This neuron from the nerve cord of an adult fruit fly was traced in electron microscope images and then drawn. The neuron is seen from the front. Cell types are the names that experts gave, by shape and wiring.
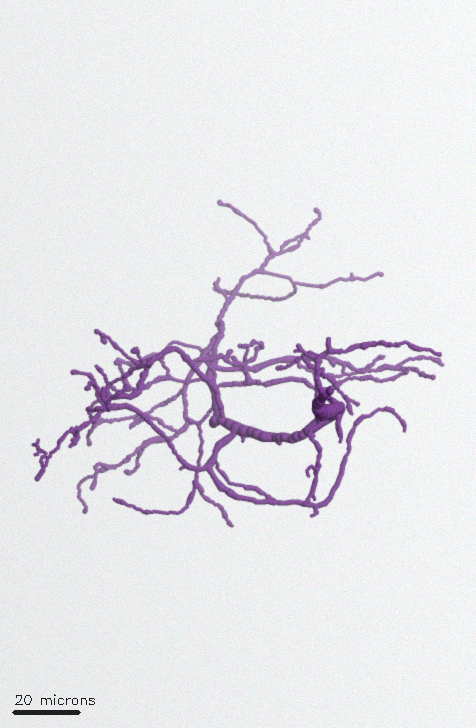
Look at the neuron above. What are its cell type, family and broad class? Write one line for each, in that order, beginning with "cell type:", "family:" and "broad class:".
cell type: DNg15
family: DNg
broad class: descending neuron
